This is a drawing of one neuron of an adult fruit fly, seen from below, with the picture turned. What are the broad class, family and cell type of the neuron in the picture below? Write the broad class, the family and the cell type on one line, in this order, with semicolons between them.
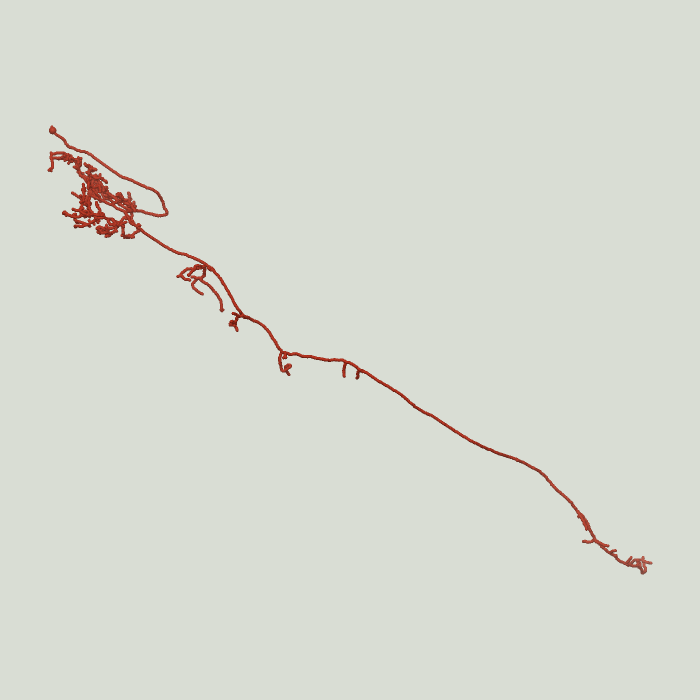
ascending neuron; hemilineage 12B; AN12B017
